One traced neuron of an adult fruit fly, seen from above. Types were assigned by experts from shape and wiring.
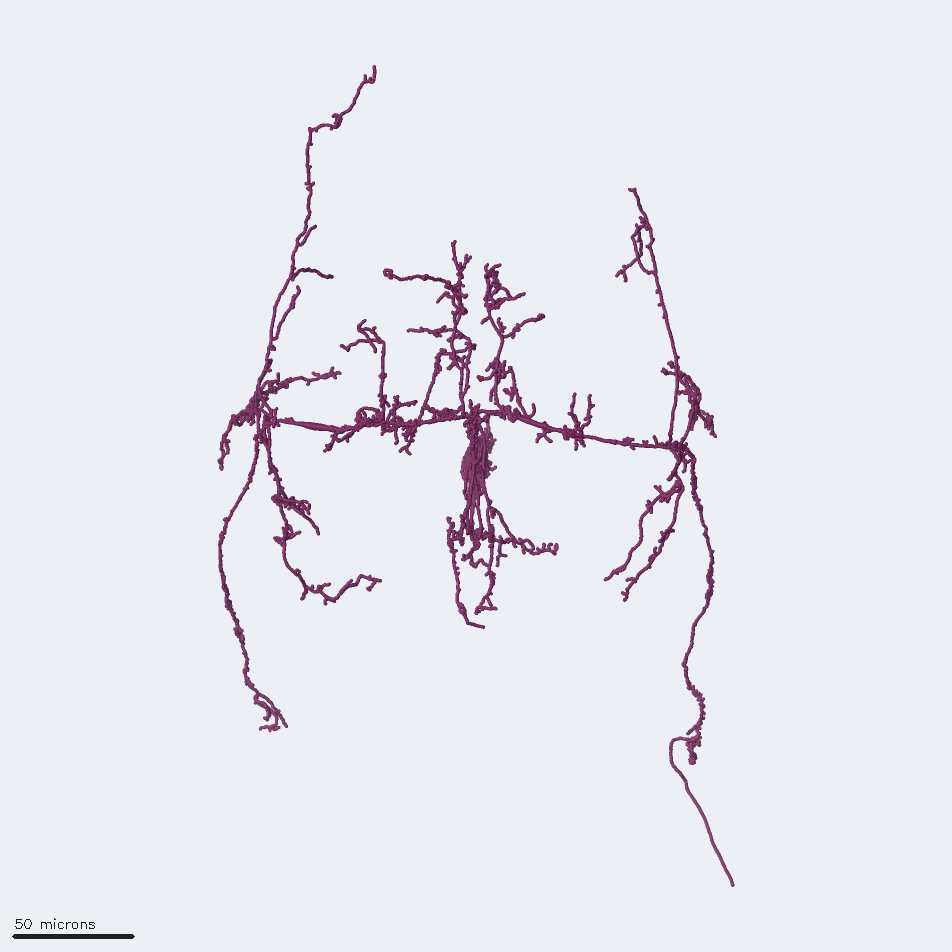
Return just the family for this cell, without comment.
hemilineage 00B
